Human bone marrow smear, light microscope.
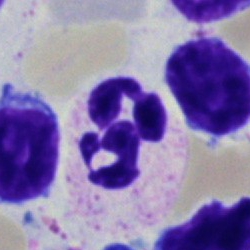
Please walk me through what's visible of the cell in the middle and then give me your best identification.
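A roughly round outline encloses this cell. Its nuclear chromatin is dense and stains dark purple, with no nucleoli visible. No vacuoles appear in the cytoplasm. The cell is a segmented neutrophil.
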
